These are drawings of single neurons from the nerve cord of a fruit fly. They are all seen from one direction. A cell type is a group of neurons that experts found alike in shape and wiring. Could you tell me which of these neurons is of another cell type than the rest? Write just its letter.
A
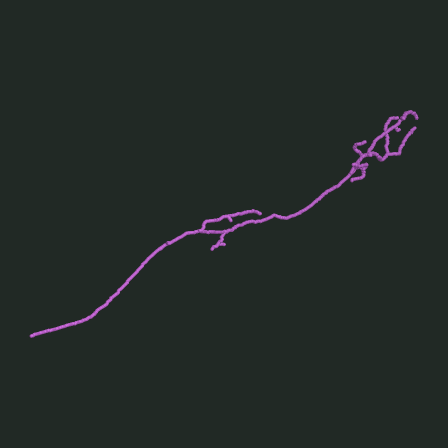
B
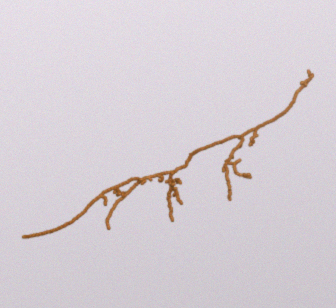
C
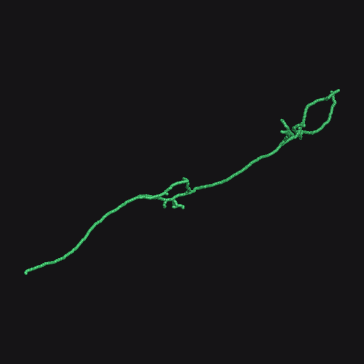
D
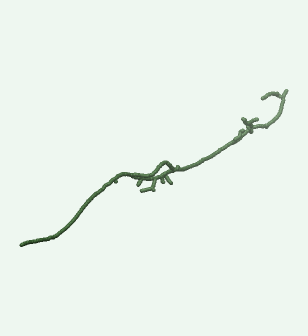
B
